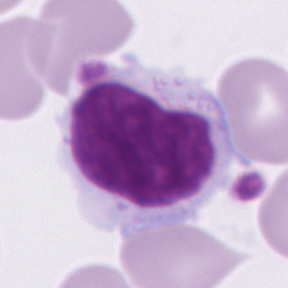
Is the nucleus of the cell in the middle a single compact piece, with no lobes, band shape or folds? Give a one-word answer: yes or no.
Yes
